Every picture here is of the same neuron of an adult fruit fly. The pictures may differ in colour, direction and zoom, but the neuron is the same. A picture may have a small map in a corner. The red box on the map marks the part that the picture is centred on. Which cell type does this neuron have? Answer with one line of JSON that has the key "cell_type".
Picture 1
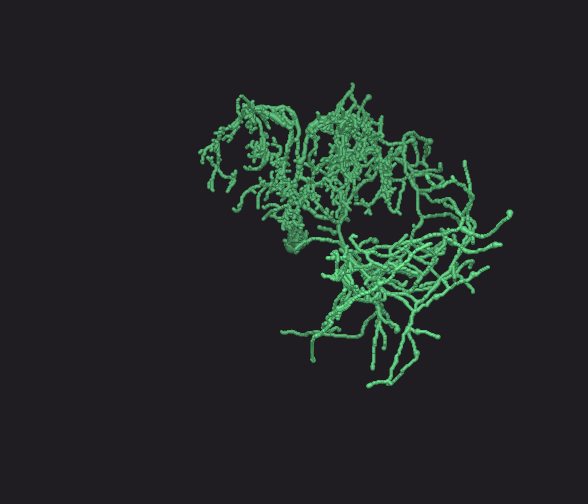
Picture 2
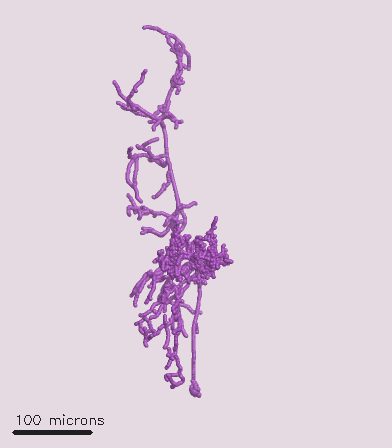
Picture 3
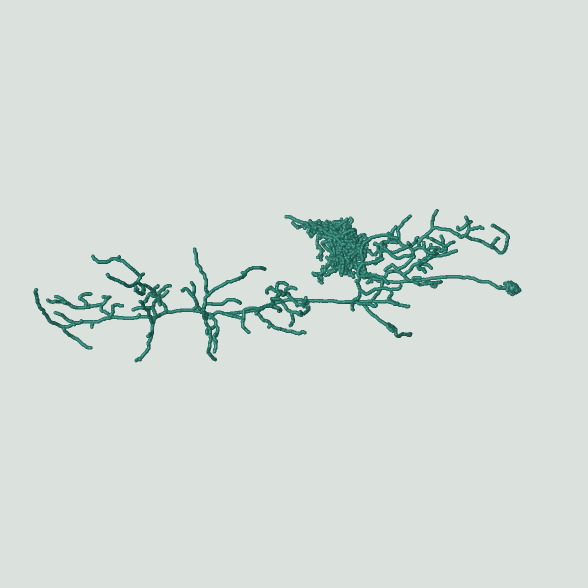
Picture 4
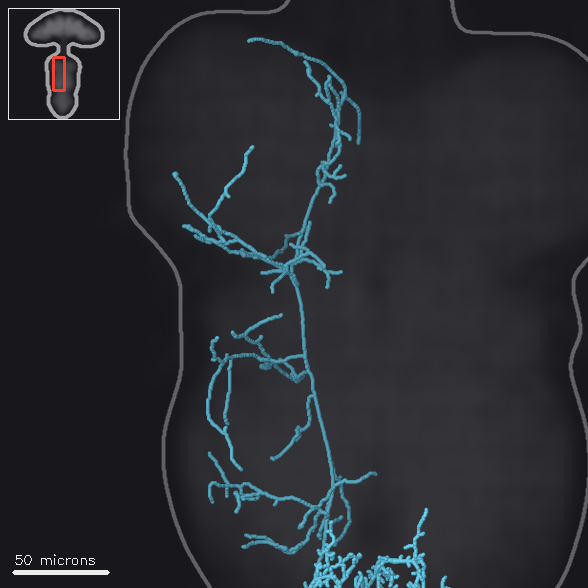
{"cell_type": "IN12B002"}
